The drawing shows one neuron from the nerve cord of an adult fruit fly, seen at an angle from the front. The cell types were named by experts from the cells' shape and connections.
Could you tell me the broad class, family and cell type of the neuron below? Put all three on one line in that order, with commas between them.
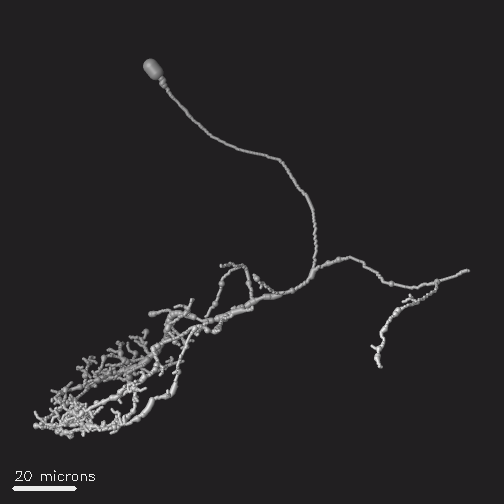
nerve-cord intrinsic neuron, hemilineage 23B, IN23B048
